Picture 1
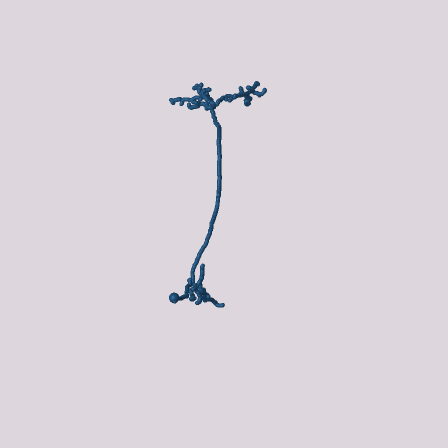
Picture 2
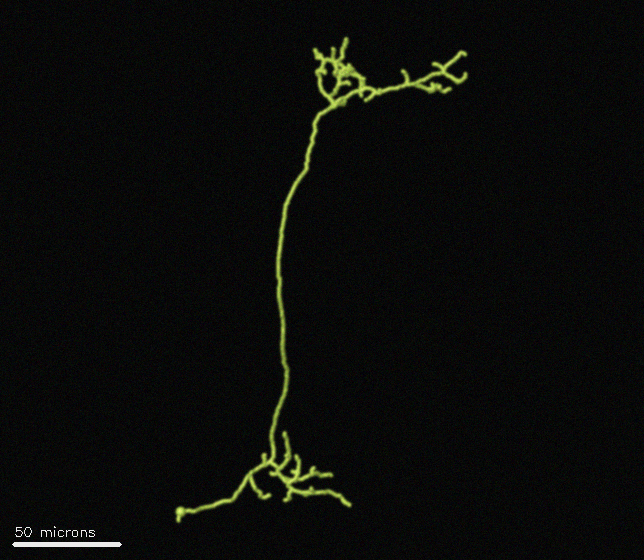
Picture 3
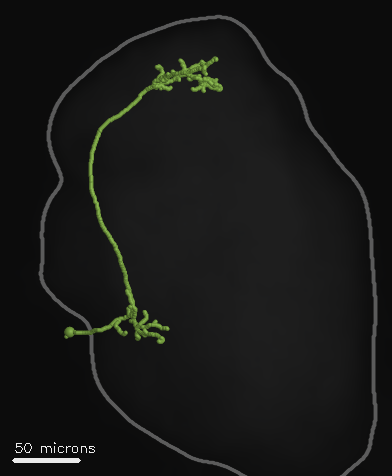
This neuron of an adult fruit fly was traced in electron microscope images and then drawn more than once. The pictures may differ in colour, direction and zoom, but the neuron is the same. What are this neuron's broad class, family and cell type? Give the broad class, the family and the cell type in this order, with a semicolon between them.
central-brain intrinsic neuron; hemilineage FLAa2; PRW008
